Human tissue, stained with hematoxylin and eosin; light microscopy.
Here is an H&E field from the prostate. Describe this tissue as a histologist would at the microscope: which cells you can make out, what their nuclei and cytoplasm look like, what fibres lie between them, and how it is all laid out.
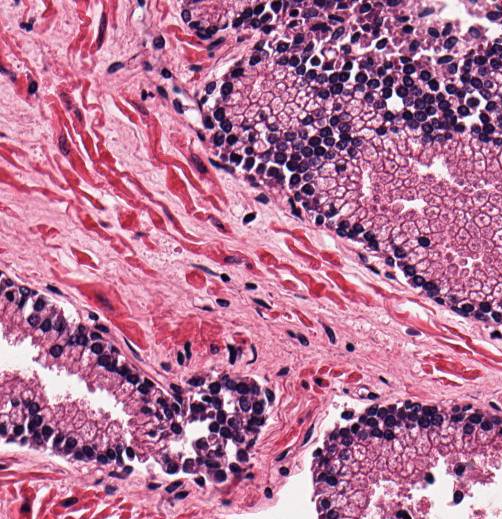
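A band of pink fibrous stroma crosses diagonally from upper left to lower right, with epithelial cell groups above and below. Those in the upper right have pale, finely bubbly, vacuolated cytoplasm. Small, round, darkly stained epithelial nuclei crowd in rows along the edge next to the stroma. Bright red, elongated, wavy fibre bundles in the upper left run diagonally, roughly parallel to the stromal band.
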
